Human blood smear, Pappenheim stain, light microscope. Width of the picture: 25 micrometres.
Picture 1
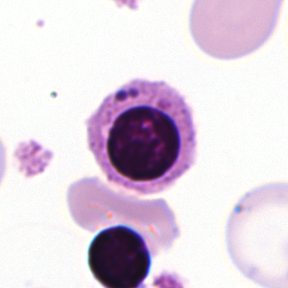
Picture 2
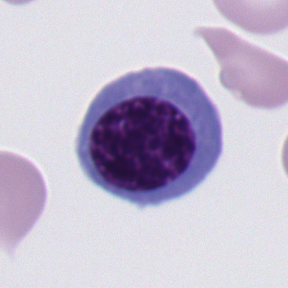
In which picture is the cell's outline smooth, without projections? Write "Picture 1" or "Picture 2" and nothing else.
Picture 2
